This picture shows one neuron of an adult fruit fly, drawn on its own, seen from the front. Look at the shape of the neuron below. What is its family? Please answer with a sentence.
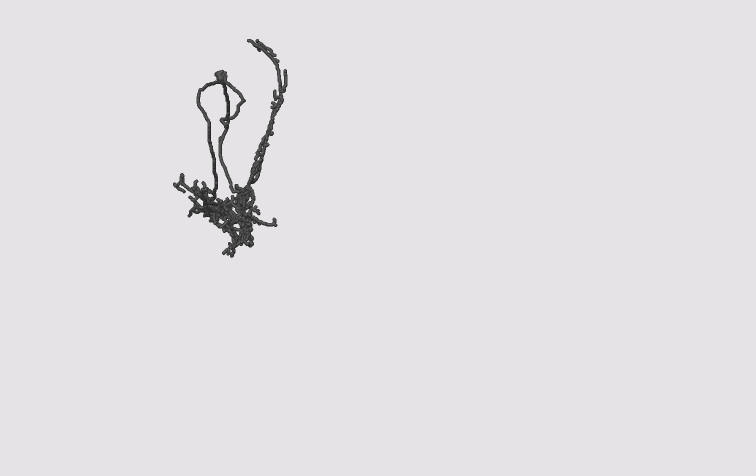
The family is hemilineage VLPp&l1_posterior.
